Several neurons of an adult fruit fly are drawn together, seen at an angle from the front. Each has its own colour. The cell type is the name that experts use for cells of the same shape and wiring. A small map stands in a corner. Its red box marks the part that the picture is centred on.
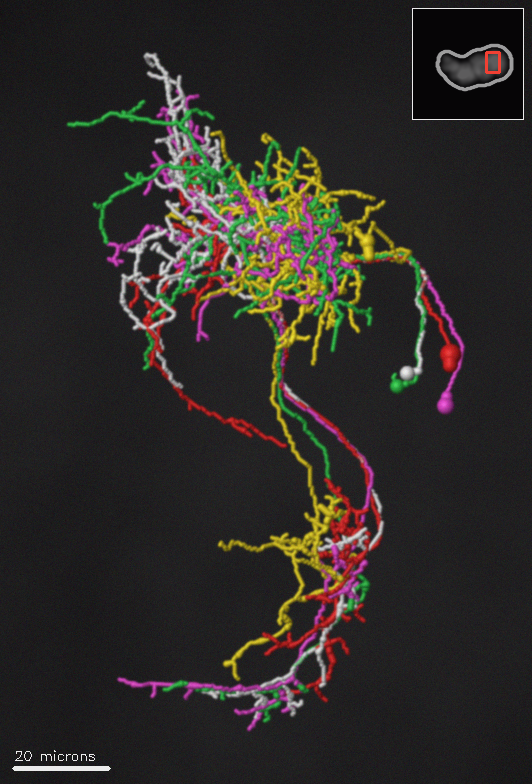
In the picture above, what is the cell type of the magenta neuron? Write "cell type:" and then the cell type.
cell type: LAL031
